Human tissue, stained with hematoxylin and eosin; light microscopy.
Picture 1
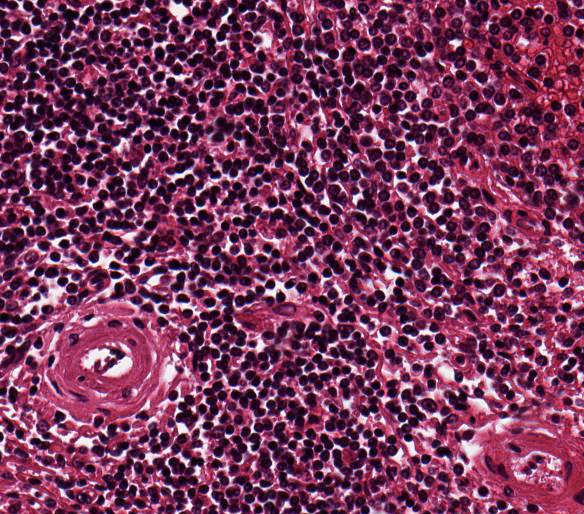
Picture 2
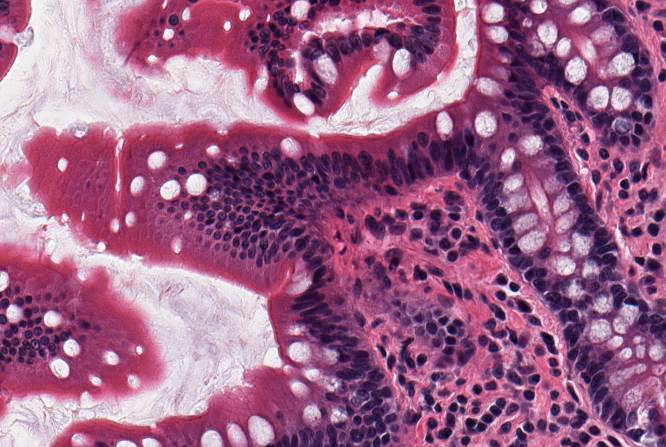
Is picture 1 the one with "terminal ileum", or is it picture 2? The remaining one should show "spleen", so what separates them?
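The first one's spleen, the second's terminal ileum. The first is mostly a dense, diffuse sheet of small lymphocytes, with round dark nuclei and very little cytoplasm, no glands or epithelium, and a few elongated spindle-shaped nuclei mixed in. Down at the lower left there's a small vessel with a thick, concentrically layered pink wall and a narrow lumen. The second has finger-like mucosal projections reaching left into a pale space, covered by tall columnar cells with crowded, elongated dark nuclei and pink cytoplasm toward the surface. Goblet cells sit singly among those cells as round, clear, pale vacuoles. Glands and cellular stroma fill the right half, and along the right edge tubular glands run obliquely, lined by cells crowded with goblet cells.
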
